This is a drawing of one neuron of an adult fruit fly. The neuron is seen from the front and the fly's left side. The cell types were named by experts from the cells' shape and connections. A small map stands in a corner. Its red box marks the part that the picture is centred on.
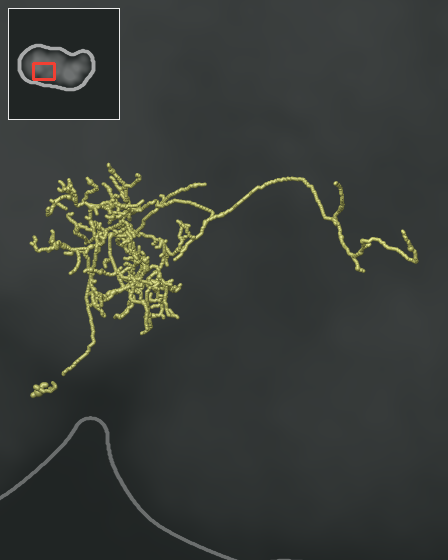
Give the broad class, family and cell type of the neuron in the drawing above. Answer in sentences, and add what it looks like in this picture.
Its broad class is central-brain intrinsic neuron. The family is hemilineage ALv2. Its cell type is CB3417. The picture shows dozens of branch ends. In this view it is wider than it is tall.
